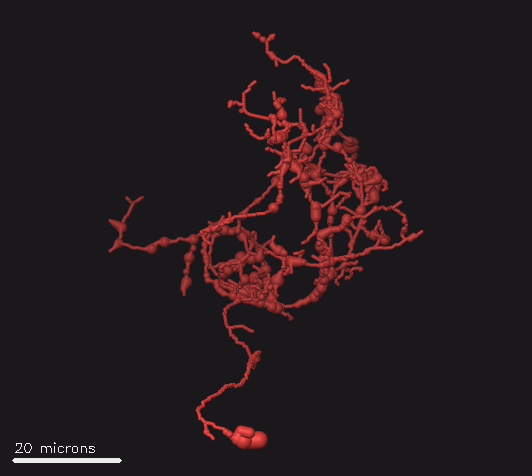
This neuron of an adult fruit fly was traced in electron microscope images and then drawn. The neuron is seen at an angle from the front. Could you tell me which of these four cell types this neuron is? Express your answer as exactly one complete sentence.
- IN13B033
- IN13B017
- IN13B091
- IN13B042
As a matter of cell type, the neuron is IN13B042.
